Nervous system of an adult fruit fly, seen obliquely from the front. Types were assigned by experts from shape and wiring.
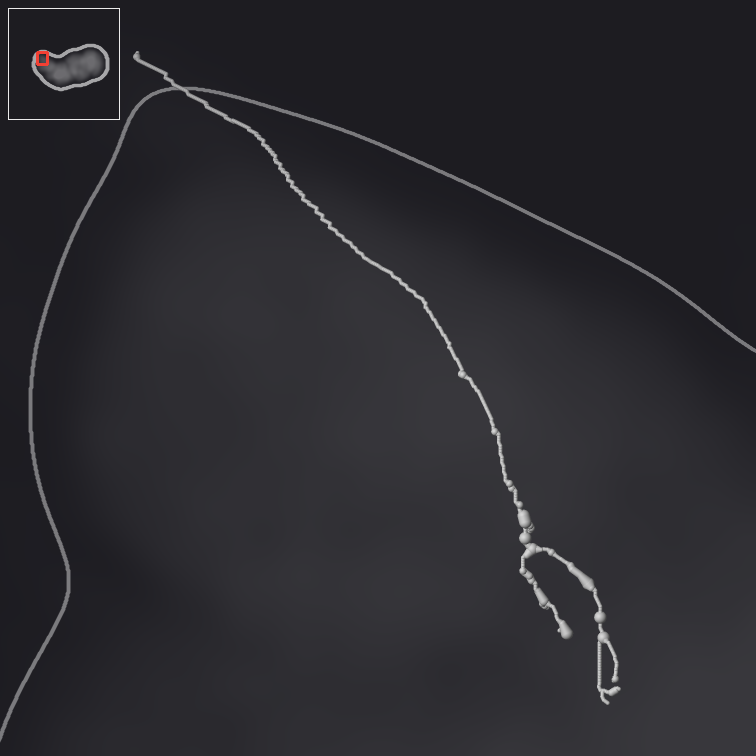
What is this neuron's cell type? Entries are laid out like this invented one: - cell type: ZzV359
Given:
- cell type: SNxx03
